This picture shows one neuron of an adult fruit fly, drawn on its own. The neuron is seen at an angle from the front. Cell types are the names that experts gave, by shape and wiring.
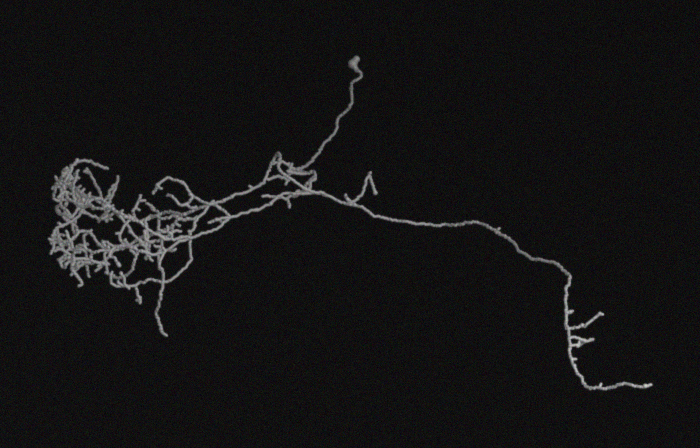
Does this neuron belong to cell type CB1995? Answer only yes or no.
yes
